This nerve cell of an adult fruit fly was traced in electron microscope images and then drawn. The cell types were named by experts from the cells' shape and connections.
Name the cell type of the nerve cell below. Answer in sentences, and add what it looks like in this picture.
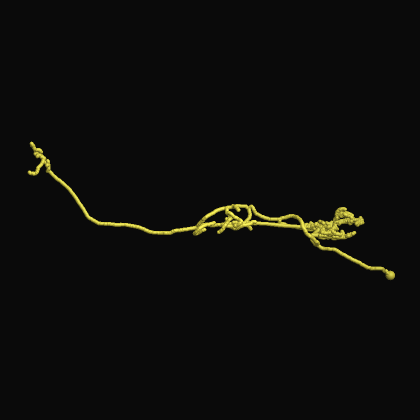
Its cell type is ANXXX171. It is an ascending neuron. In this view it is more than twice as wide as it is tall.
